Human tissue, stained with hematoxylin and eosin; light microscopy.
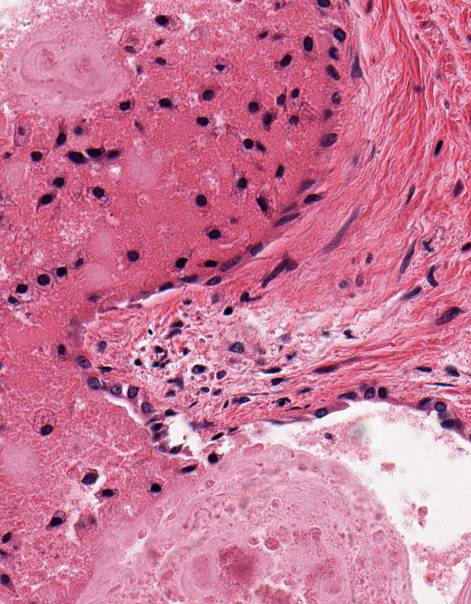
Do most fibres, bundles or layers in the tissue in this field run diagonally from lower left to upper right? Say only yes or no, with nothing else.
Yes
